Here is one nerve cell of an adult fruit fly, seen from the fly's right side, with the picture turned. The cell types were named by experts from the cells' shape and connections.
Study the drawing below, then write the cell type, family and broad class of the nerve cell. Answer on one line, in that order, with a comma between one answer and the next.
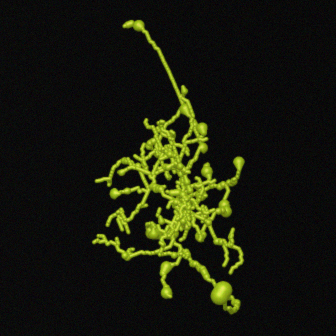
IN01B074, hemilineage 01B, nerve-cord intrinsic neuron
